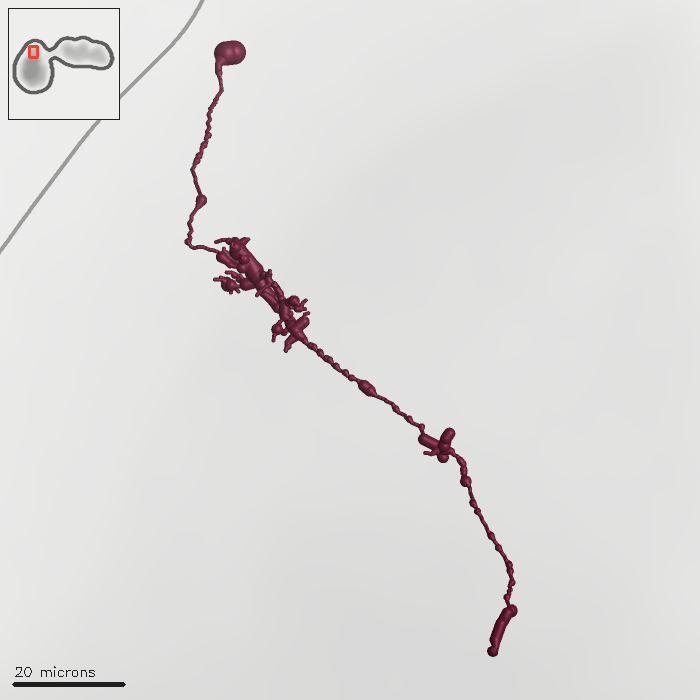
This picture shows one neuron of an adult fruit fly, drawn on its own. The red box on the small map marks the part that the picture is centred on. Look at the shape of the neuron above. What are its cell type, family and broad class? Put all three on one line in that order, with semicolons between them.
Tm2; Tm; optic-lobe intrinsic neuron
